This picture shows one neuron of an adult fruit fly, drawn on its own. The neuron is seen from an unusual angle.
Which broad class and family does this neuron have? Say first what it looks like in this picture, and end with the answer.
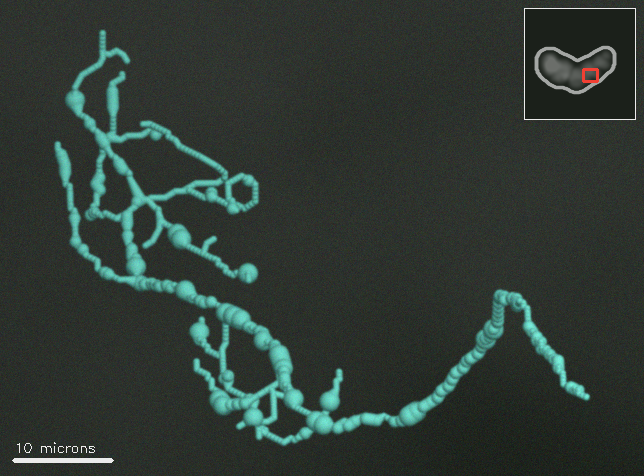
No cell body is drawn. By the scale bar it is about 55 microns wide in this view. Its broad class is sensory neuron entering the nerve cord. The name of its family is class gustatory.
